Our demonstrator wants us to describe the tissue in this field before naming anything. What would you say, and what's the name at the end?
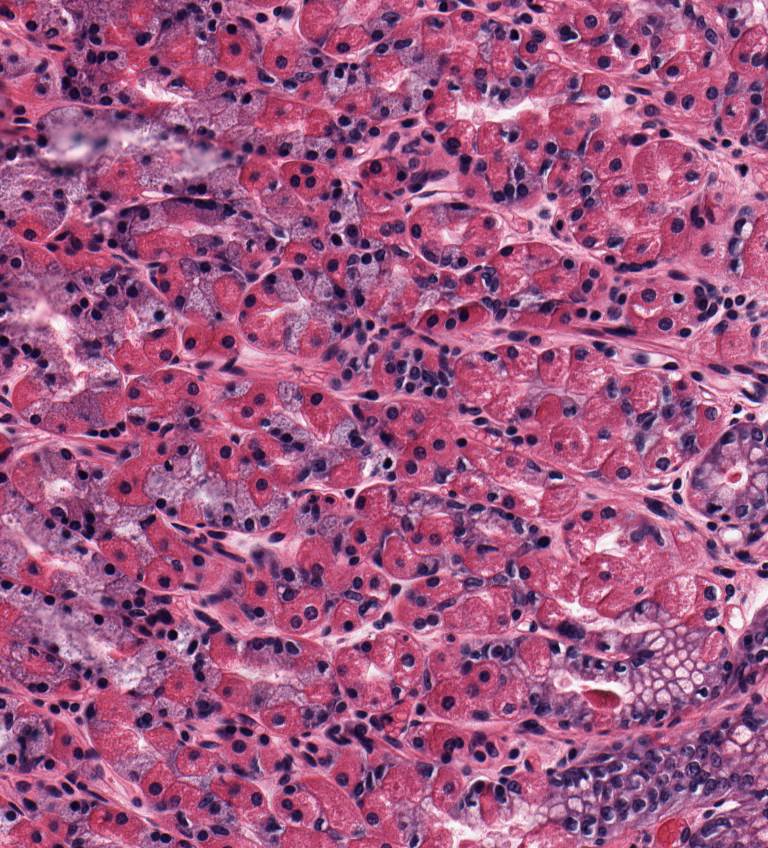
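Closely packed glands cut in many planes fill the field, with only thin stromal strands between. Some pink parietal cells have two nuclei. Near the lower right corner, mucous cells with pale, bubbly cytoplasm form a honeycomb pattern. No fat cells appear. This is stomach.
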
